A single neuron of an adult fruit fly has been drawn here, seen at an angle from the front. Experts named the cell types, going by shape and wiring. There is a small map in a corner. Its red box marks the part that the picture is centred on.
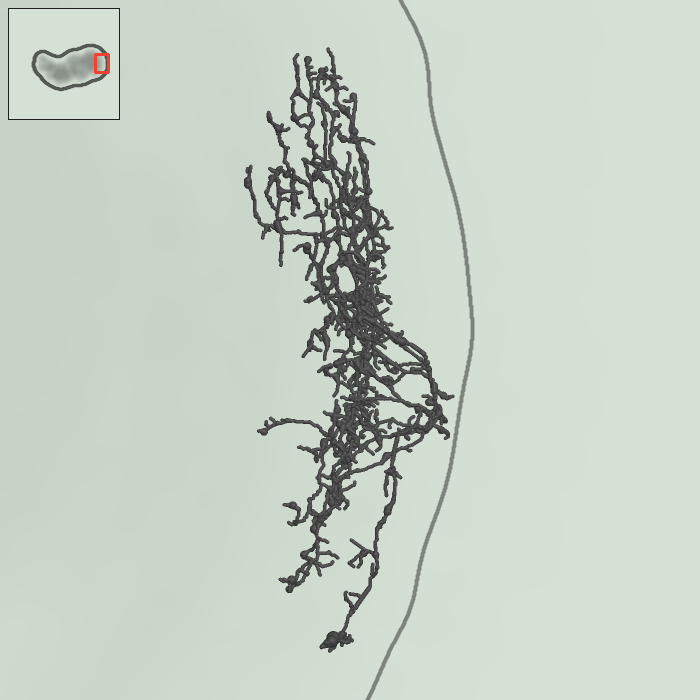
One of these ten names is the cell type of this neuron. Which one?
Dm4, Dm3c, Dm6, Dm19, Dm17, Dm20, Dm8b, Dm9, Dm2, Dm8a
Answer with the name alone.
Dm20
